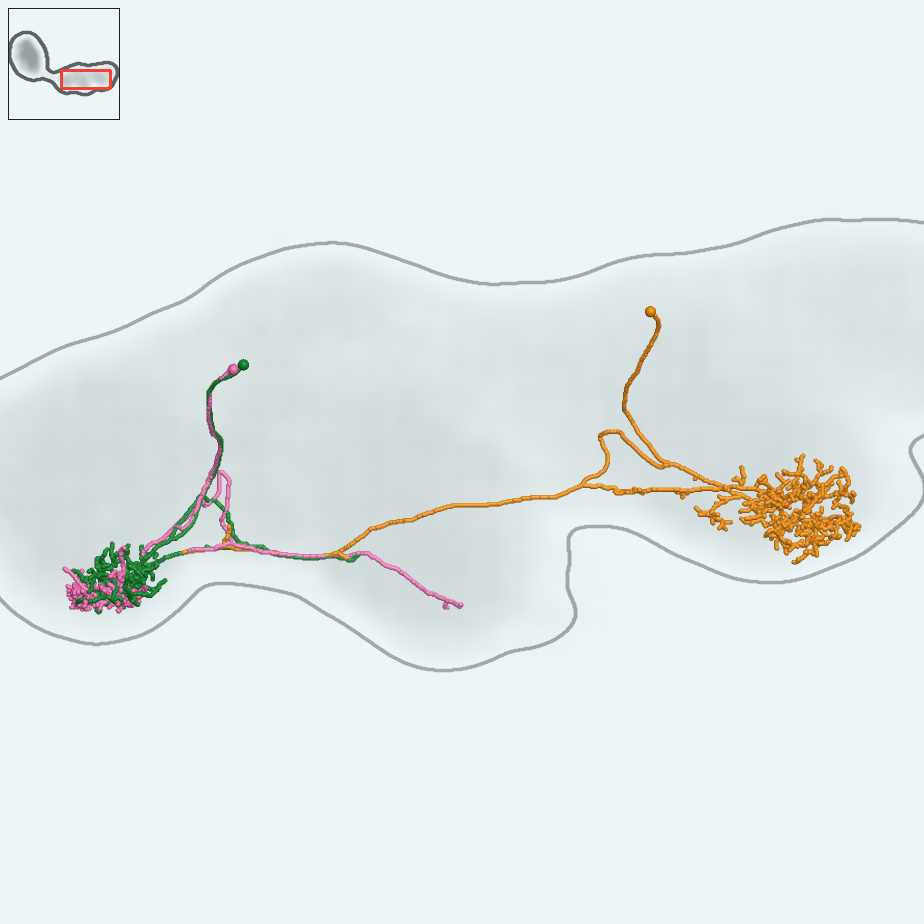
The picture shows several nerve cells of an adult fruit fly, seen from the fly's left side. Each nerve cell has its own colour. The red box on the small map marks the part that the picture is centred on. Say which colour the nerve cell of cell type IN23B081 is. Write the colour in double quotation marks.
"orange"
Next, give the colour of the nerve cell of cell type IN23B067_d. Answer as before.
"pink"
